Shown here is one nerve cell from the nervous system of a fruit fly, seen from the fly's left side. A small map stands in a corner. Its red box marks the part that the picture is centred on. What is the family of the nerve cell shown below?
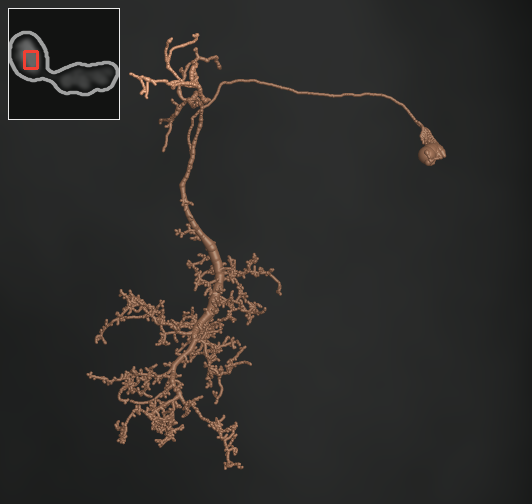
hemilineage VLPl&p2_posterior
